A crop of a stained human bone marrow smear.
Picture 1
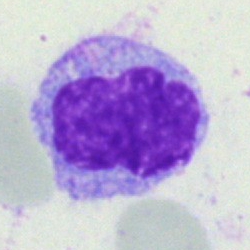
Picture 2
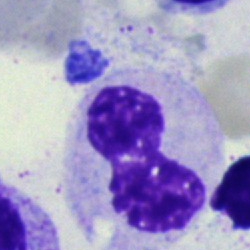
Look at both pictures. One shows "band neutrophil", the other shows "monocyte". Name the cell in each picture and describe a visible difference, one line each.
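Picture 1: monocyte. The nucleus fills most of the cell and is ringed by cytoplasm on all sides.
Picture 2: band neutrophil. The cytoplasm is abundant and pale grey-blue.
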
